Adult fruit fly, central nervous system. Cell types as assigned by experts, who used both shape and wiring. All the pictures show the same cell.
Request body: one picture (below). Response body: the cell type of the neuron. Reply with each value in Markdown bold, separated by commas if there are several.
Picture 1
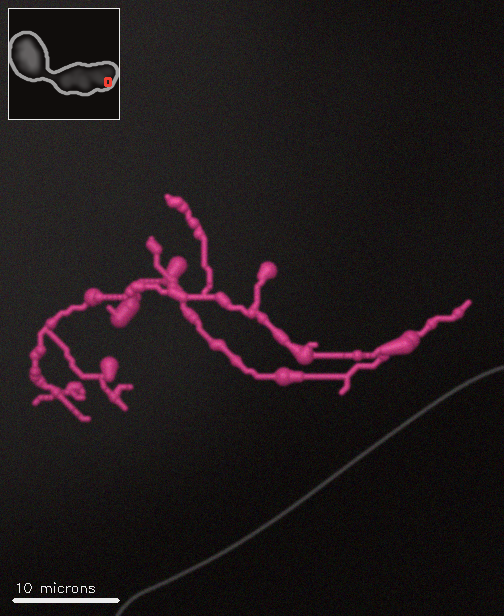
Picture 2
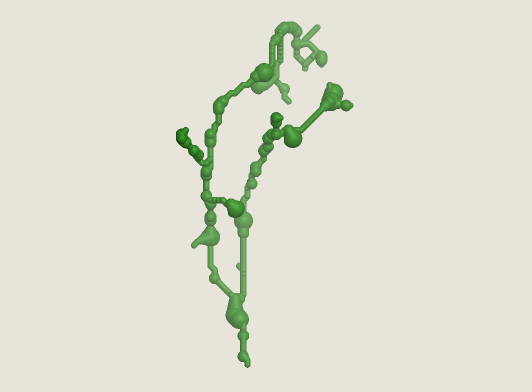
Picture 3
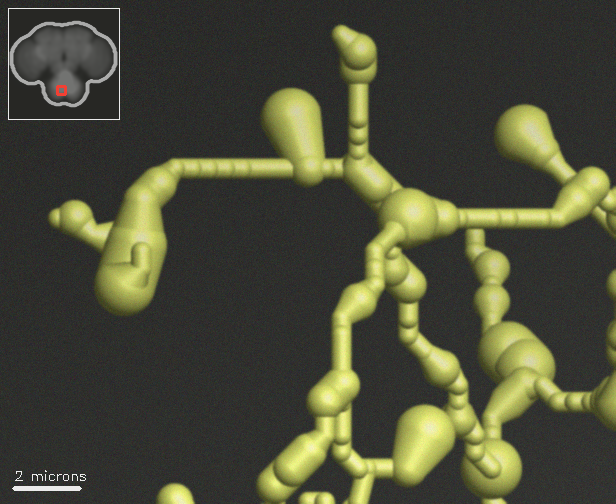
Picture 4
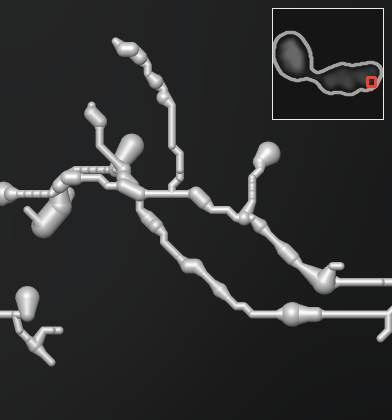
**SNta38**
